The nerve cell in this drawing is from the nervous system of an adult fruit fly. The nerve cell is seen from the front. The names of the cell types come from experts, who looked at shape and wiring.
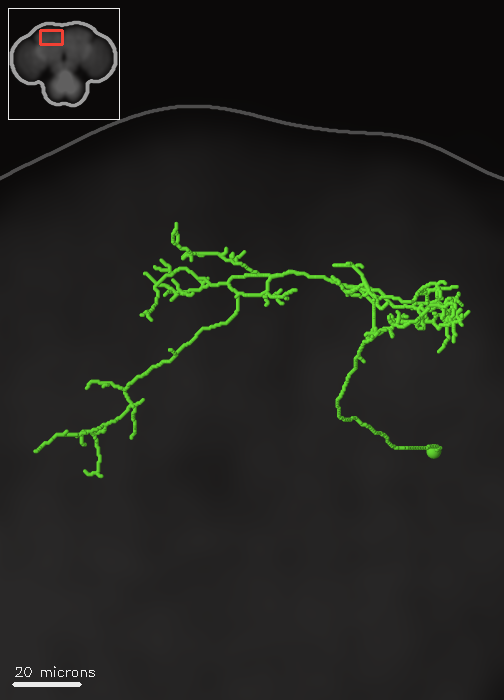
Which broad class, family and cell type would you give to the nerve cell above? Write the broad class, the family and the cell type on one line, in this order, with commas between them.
central-brain intrinsic neuron, hemilineage DM4_dorsal, CB3076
